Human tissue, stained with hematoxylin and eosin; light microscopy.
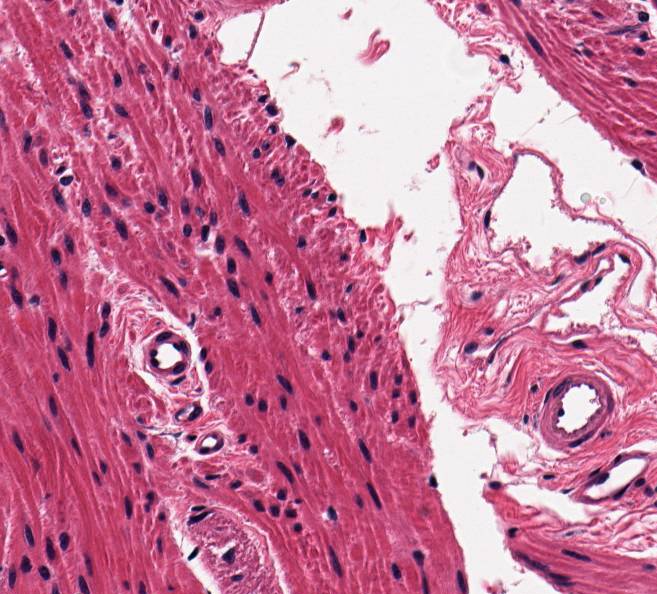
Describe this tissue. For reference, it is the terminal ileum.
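Muscle fills left and centre; loose connective tissue runs along the right. Left of centre, small thin-walled round vessels lie in a little loose connective tissue among the muscle fibres. A small artery at lower right has a thick concentric muscular wall and an empty round lumen.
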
